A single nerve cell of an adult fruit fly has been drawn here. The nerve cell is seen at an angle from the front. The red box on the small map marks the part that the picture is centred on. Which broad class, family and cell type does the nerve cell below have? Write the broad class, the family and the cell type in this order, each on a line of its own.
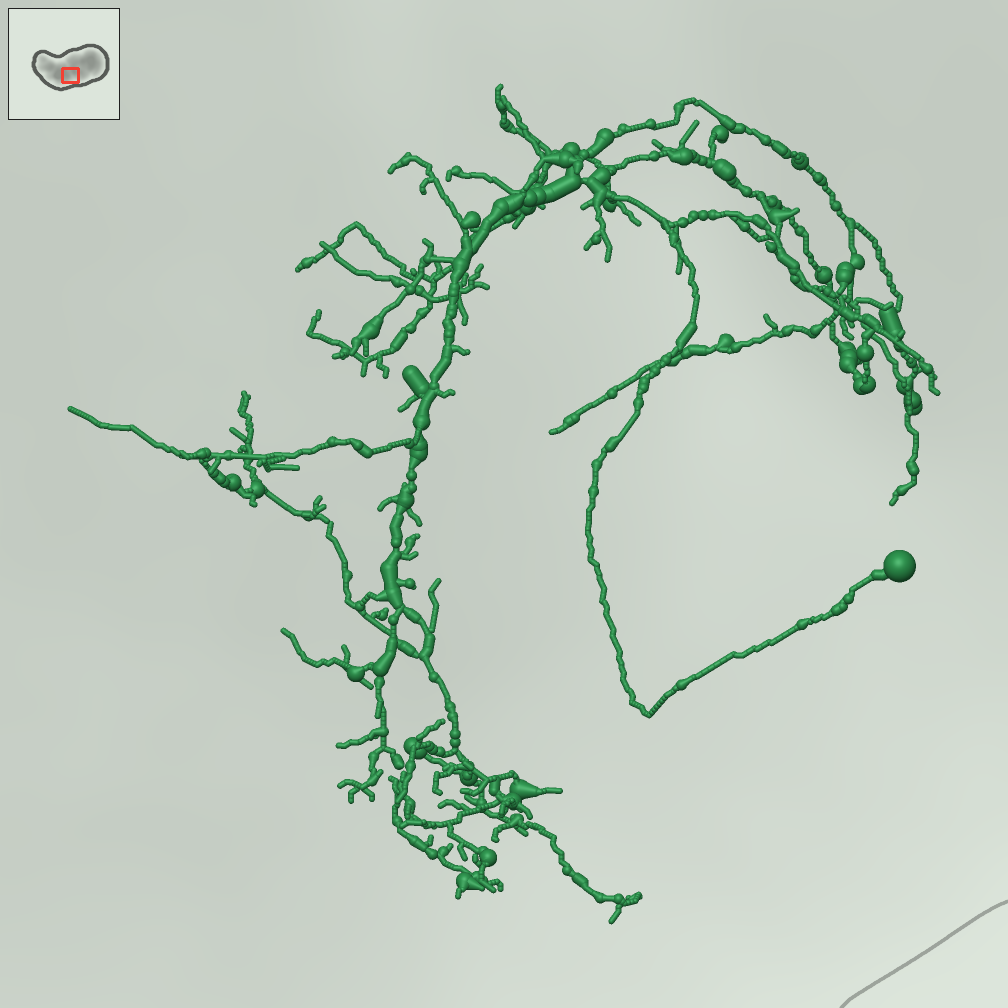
nerve-cord intrinsic neuron
hemilineage 08A
IN08A030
